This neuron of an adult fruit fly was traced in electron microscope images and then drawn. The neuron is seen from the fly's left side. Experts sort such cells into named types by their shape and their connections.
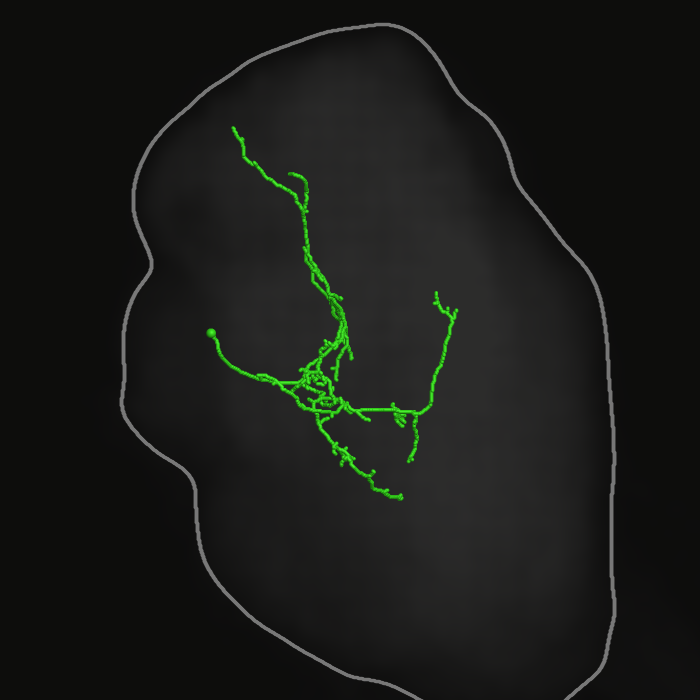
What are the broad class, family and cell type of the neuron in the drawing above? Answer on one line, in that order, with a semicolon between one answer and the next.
central-brain intrinsic neuron; hemilineage LALa1_anterior; WED014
